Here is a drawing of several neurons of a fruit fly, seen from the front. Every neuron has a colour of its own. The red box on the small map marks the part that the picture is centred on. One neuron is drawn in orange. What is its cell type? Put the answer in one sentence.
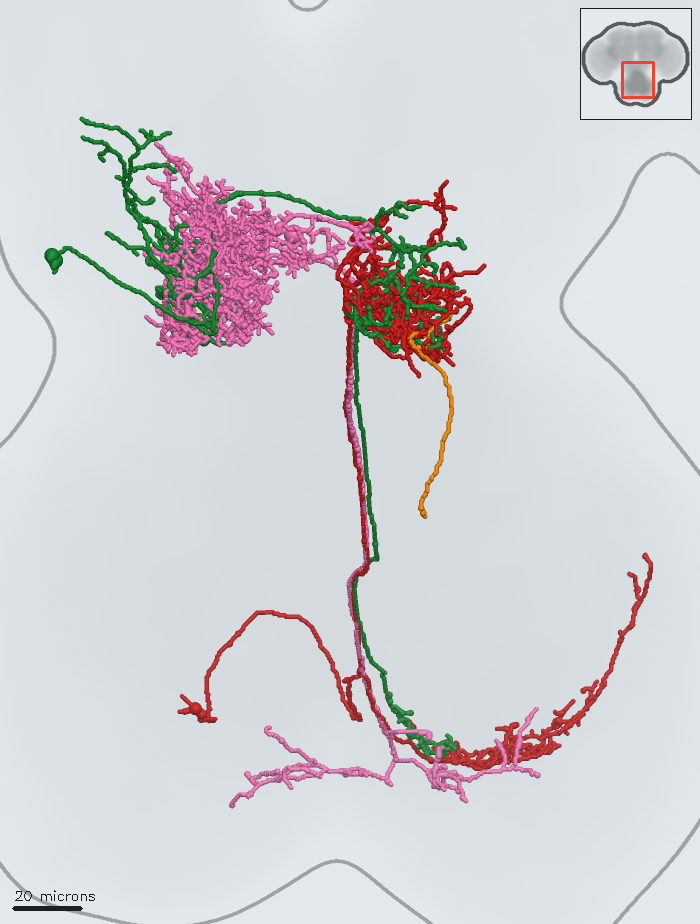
The cell type is BM_InOm.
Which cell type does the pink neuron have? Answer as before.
The cell type is DNg85.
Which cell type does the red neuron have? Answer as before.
The cell type is ANXXX404.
